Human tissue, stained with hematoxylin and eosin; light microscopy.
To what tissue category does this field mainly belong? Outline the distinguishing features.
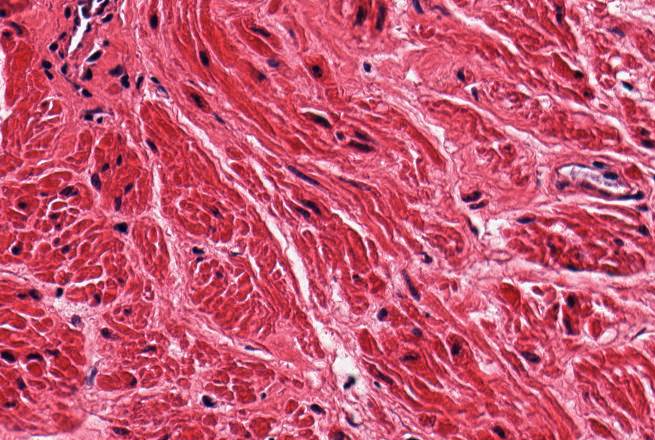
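Fibromuscular stroma. Muscle fibre bundles fill the field in differing directions, cut lengthwise centrally and across at lower left. Cross-cut profiles rounded to polygonal, red, some with a single dark nucleus; nuclei central, not peripheral. Cytoplasm deeply eosinophilic throughout.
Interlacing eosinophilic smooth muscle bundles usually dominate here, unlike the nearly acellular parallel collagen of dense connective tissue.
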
